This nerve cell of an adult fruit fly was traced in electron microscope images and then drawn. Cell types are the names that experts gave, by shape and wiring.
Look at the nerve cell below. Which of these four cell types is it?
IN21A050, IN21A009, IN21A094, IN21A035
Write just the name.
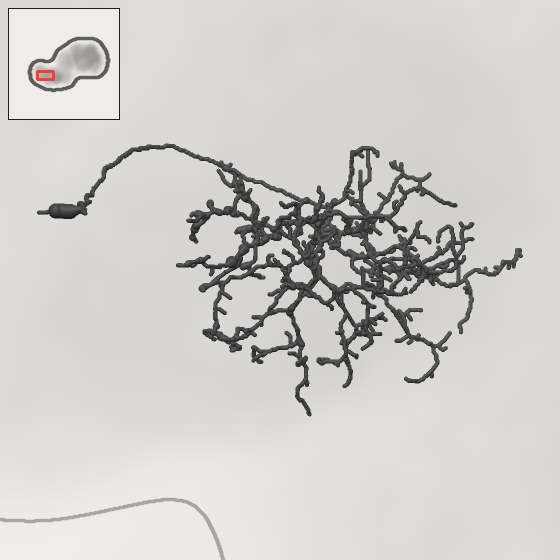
IN21A035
